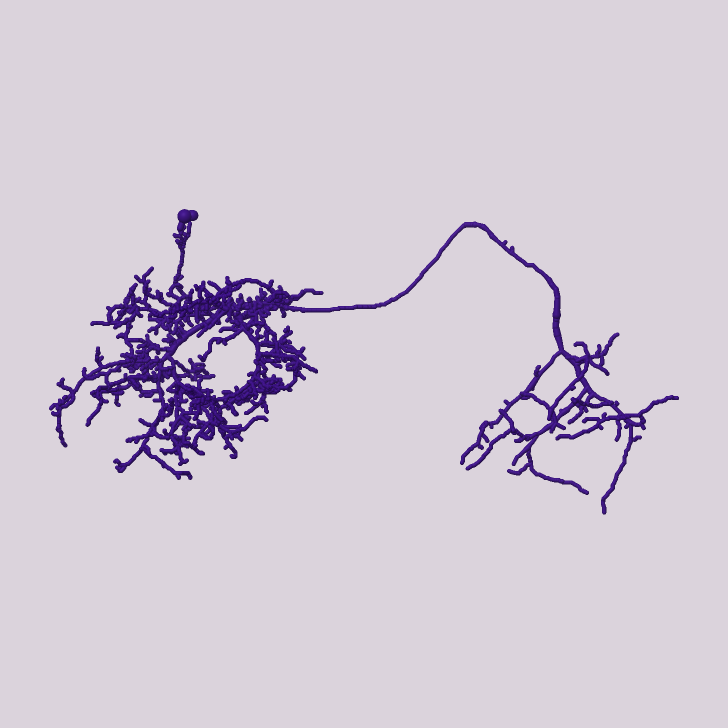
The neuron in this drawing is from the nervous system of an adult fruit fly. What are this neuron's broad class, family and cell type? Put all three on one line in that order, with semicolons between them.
nerve-cord intrinsic neuron; hemilineage 03A; IN03A001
